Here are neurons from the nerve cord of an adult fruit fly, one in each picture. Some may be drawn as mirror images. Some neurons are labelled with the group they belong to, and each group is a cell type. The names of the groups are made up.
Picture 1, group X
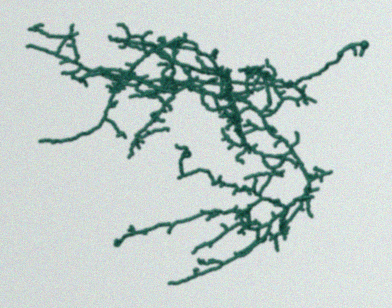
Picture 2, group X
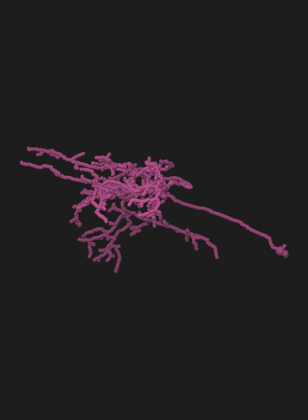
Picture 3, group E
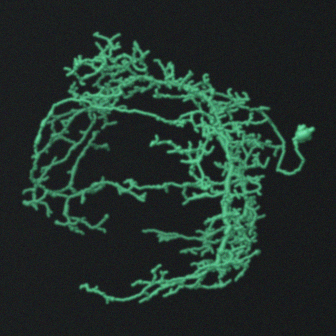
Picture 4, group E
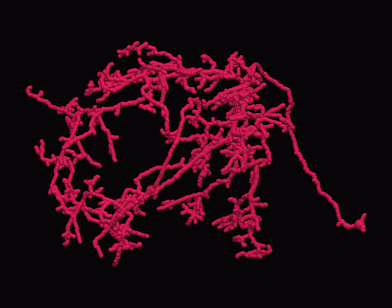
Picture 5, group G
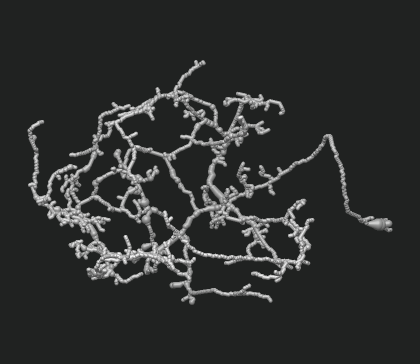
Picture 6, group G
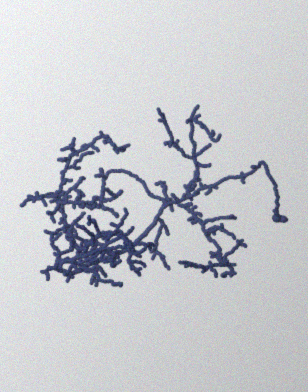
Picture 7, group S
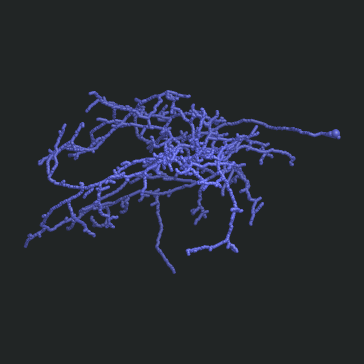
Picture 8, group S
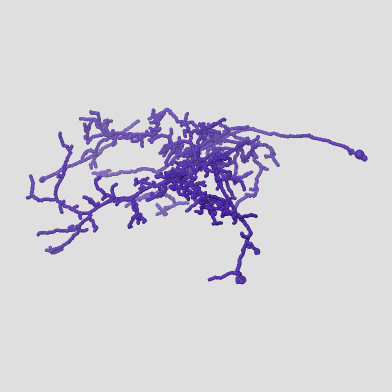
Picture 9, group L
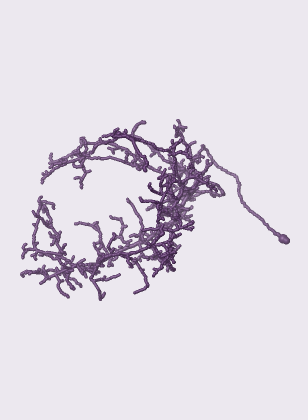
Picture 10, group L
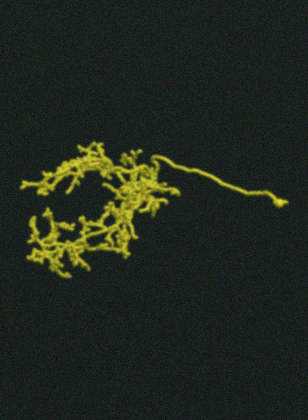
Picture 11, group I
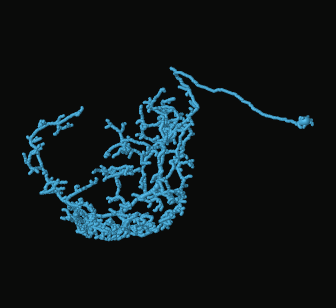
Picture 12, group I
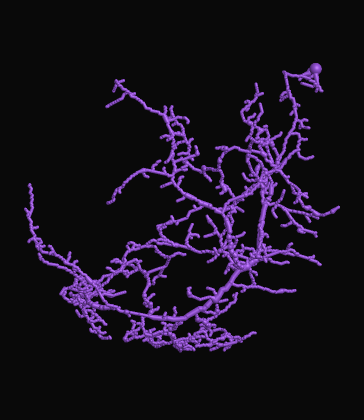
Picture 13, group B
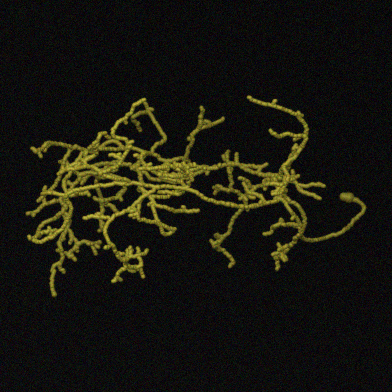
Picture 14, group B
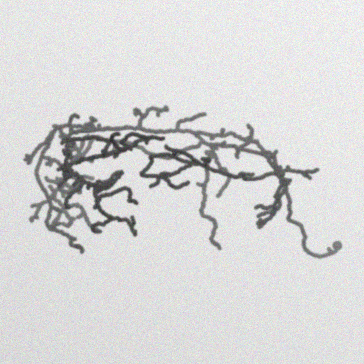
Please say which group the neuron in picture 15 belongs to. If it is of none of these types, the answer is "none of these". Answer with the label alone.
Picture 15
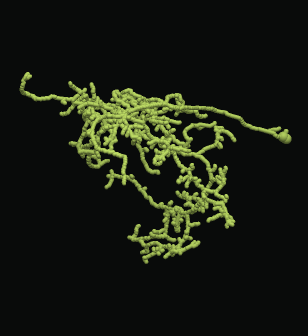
group X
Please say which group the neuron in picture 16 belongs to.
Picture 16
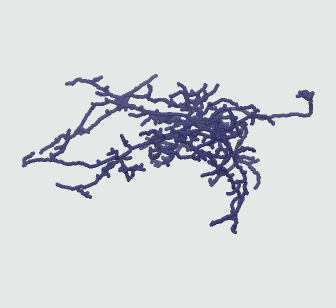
group S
